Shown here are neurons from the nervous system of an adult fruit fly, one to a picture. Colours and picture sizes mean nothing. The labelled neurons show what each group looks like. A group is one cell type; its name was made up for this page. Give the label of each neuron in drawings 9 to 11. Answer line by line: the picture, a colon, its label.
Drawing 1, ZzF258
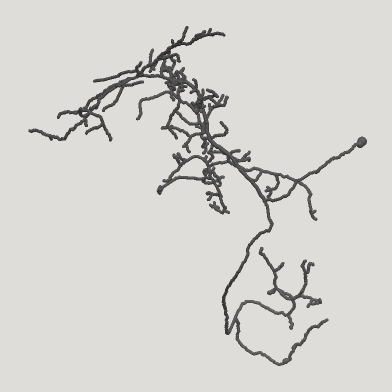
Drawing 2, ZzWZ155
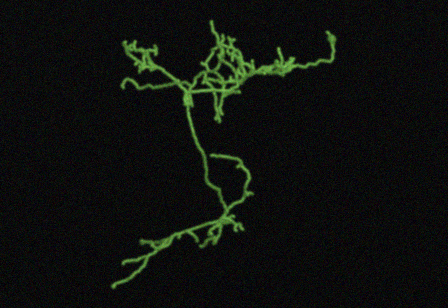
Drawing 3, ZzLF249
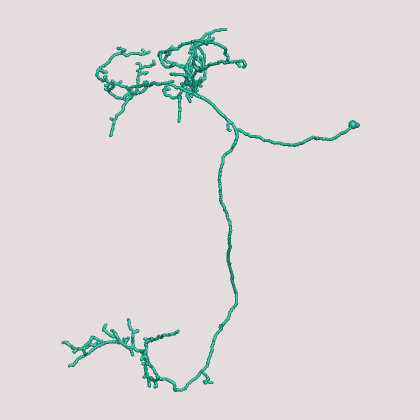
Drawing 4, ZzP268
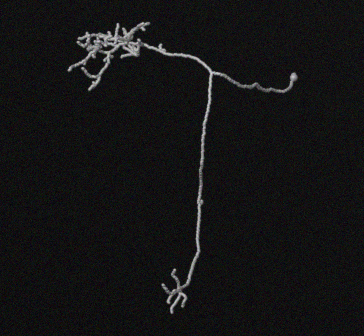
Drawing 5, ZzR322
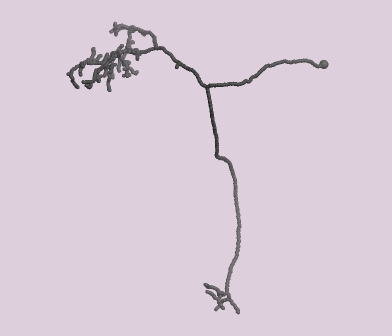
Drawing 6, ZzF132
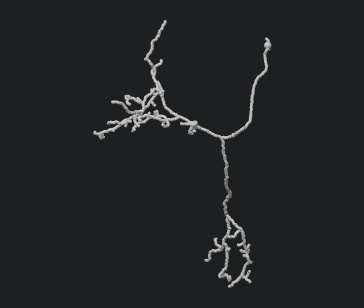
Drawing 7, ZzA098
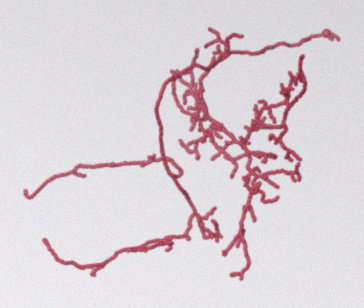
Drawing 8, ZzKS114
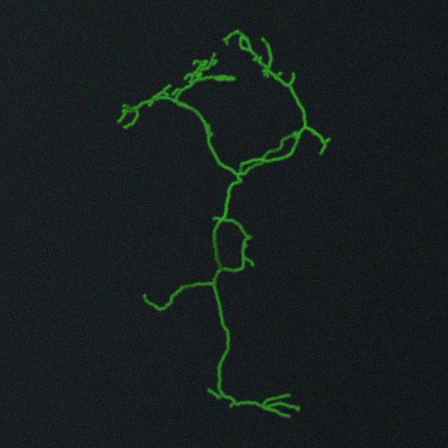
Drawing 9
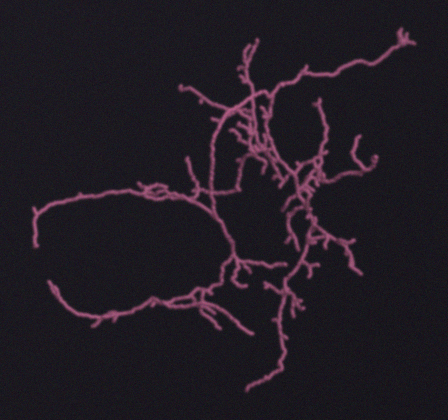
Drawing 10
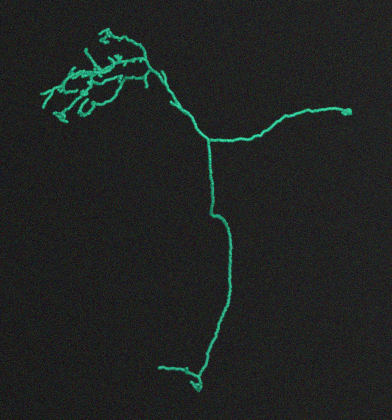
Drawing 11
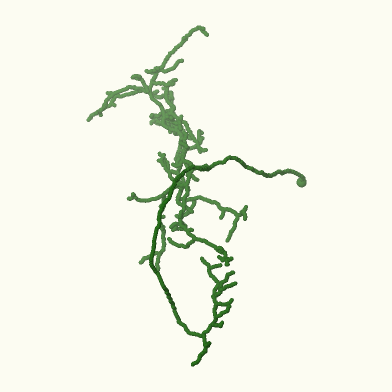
9: ZzA098
10: ZzP268
11: ZzF258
